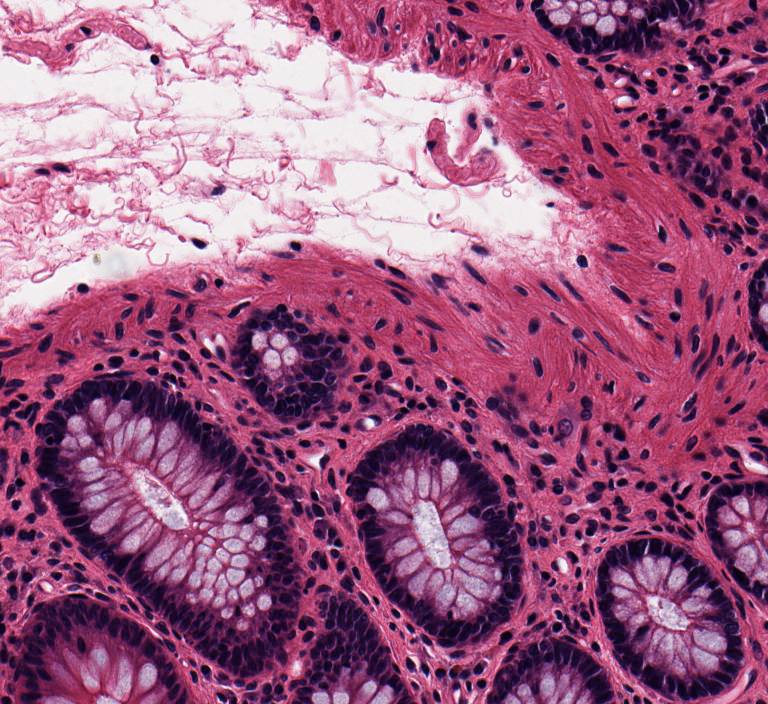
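Transverse colon, haematoxylin and eosin. Lower half: glands in cross-section, round to oval rings side by side. Lining: columnar epithelium crowded with goblet cells, mucin as pale clear vacuoles. Epithelial nuclei dark, at the outer basal edge of each gland. Above the glands, a smooth muscle band with elongated spindle-shaped nuclei, rising left toward upper right.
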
